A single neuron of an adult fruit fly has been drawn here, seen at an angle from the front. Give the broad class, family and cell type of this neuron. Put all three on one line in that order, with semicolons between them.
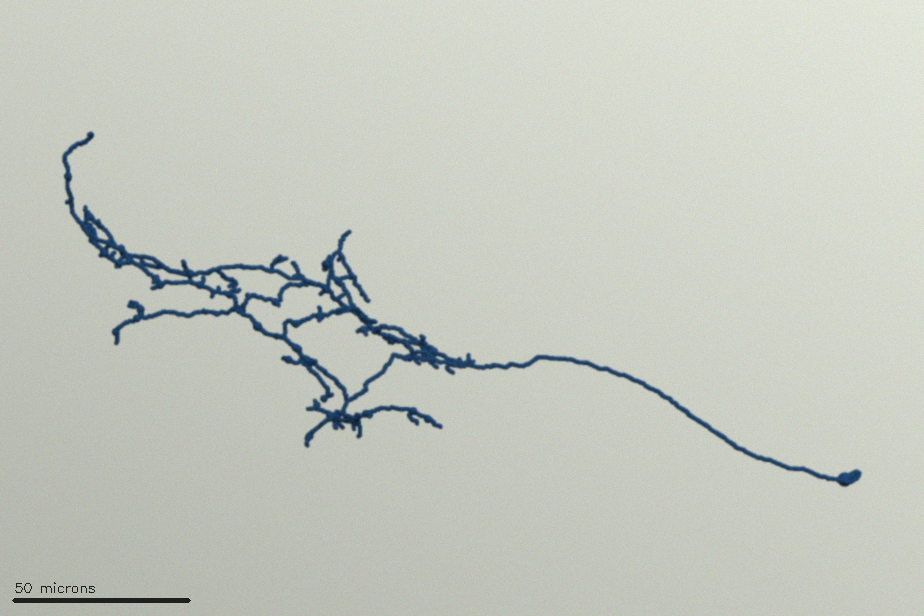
central-brain intrinsic neuron; hemilineage DM6_posterior; CB2059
